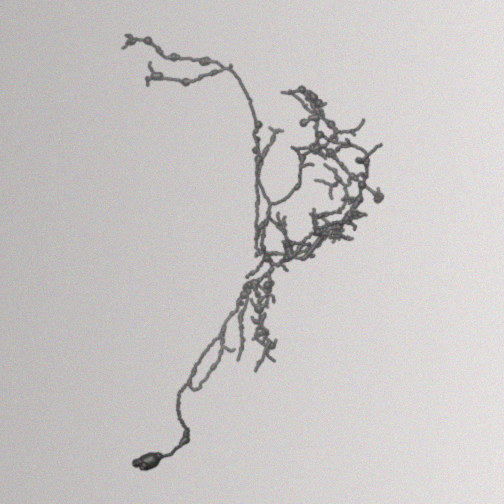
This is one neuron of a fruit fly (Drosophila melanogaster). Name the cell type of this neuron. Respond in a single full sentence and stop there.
Belonging to the cell type CRE055 is this neuron.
